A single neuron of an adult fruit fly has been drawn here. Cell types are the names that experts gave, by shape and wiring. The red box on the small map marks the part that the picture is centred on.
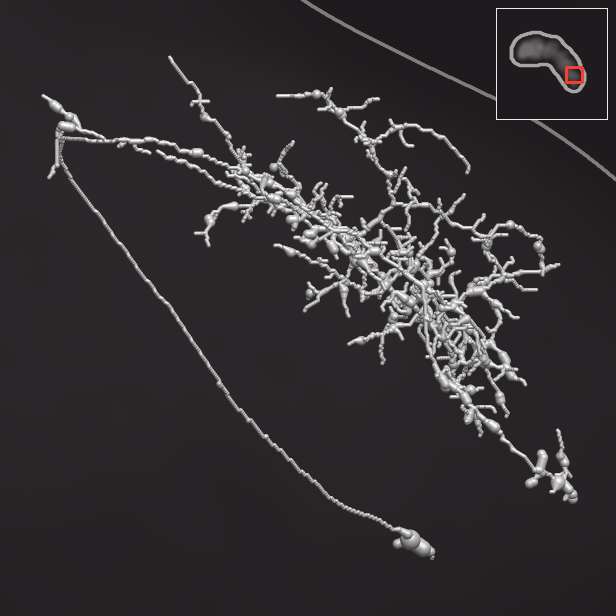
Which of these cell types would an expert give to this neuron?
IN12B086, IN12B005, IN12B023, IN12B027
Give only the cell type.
IN12B027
